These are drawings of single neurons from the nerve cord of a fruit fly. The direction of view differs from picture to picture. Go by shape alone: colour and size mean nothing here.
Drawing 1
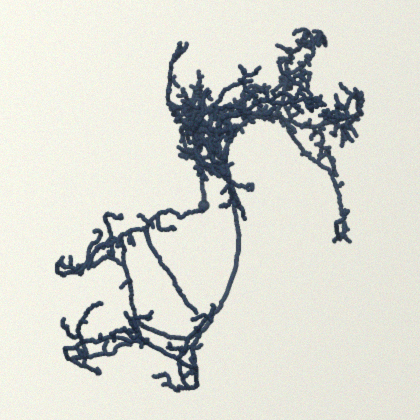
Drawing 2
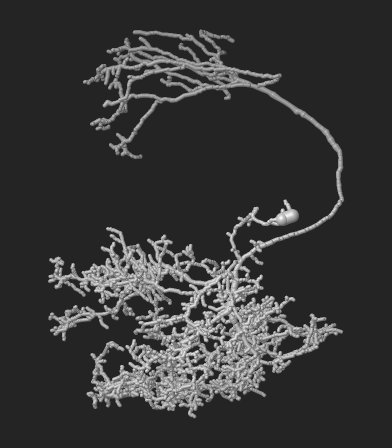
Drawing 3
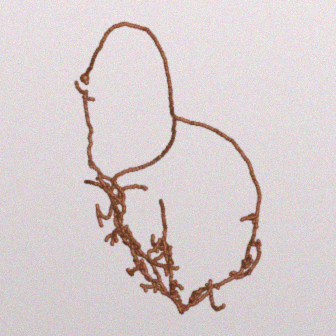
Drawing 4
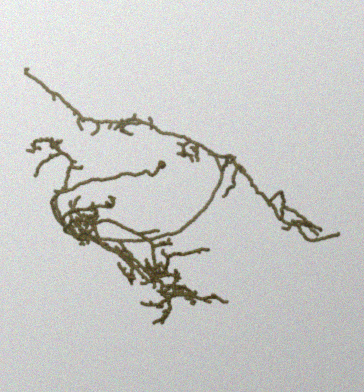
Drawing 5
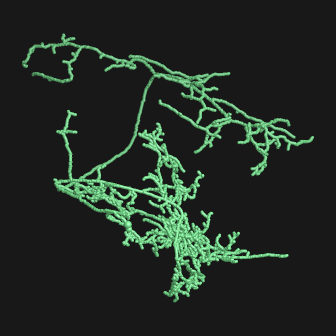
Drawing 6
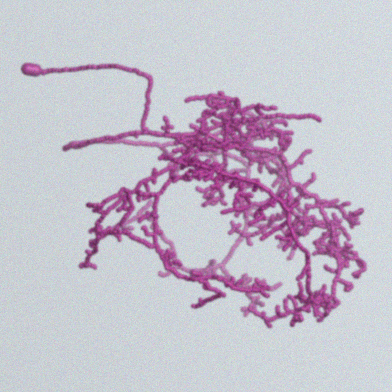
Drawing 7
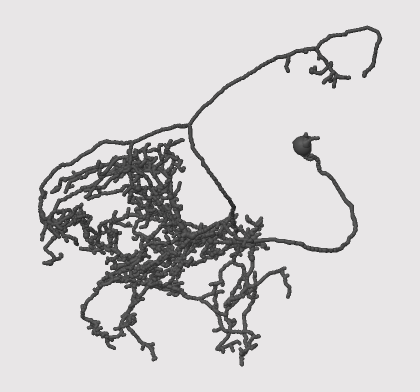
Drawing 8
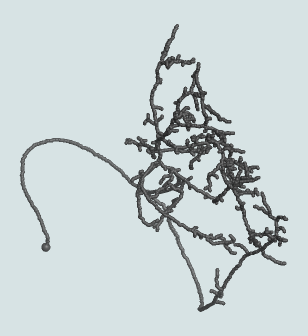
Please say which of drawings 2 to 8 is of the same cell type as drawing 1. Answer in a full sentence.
Drawing 6 shows a neuron of the same cell type.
